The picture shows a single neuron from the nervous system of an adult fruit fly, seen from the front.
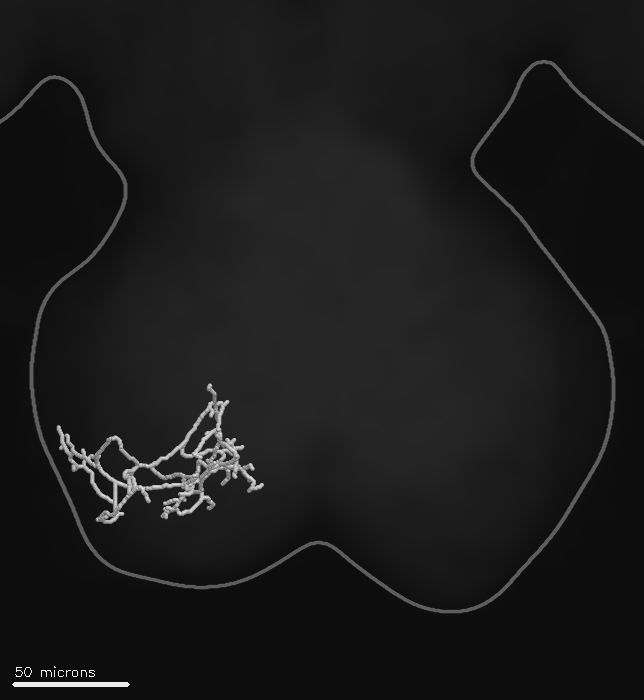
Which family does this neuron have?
hemilineage 20A.22A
